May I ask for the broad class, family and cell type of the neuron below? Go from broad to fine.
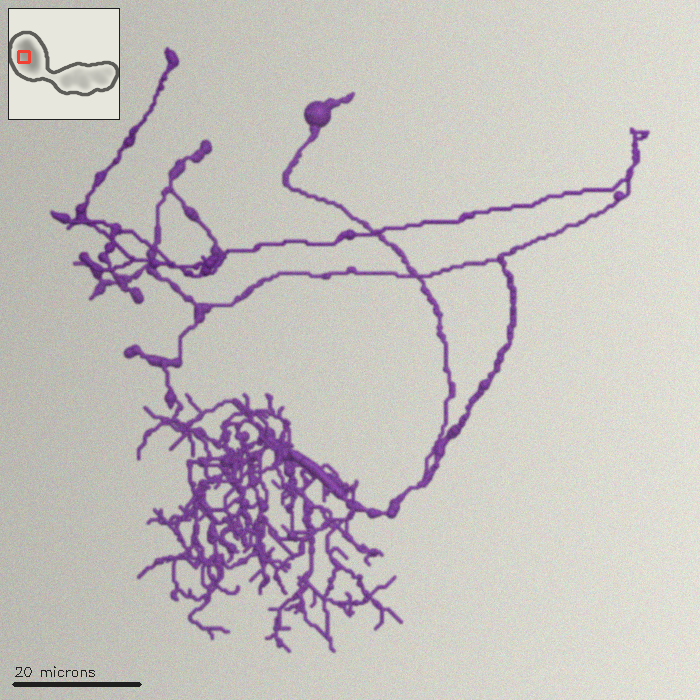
central-brain intrinsic neuron; hemilineage VLPl&d1_lateral; AVLP265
